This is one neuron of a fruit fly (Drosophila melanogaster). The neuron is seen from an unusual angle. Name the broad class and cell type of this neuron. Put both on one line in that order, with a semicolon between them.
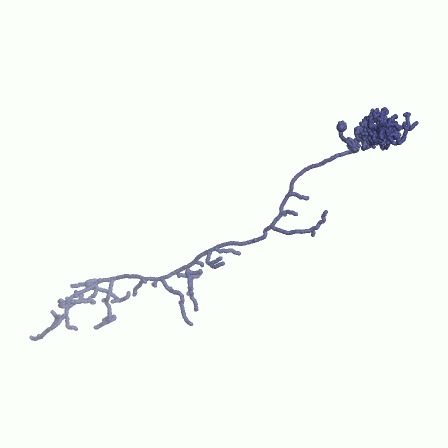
nerve-cord intrinsic neuron; INXXX161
